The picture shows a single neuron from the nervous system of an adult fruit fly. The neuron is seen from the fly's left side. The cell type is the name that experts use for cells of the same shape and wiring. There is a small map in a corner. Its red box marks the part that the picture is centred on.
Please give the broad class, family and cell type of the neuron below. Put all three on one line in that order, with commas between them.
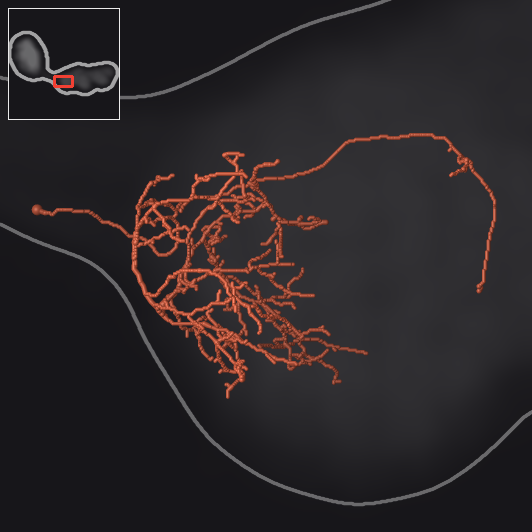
nerve-cord intrinsic neuron, hemilineage 16B, IN16B075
